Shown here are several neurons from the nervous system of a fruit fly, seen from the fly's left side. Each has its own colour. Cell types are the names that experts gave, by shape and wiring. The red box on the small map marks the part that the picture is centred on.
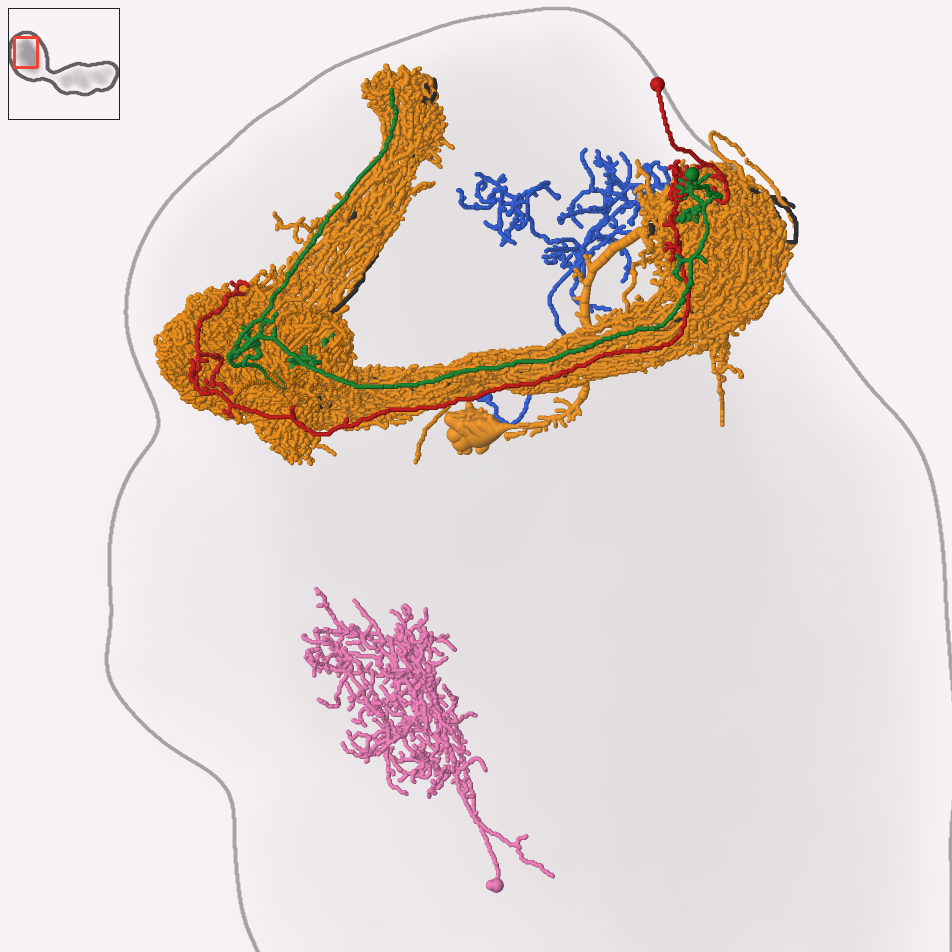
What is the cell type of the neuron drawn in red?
KCg-m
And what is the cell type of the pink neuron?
CB3661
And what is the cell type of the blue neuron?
LHAV2k1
